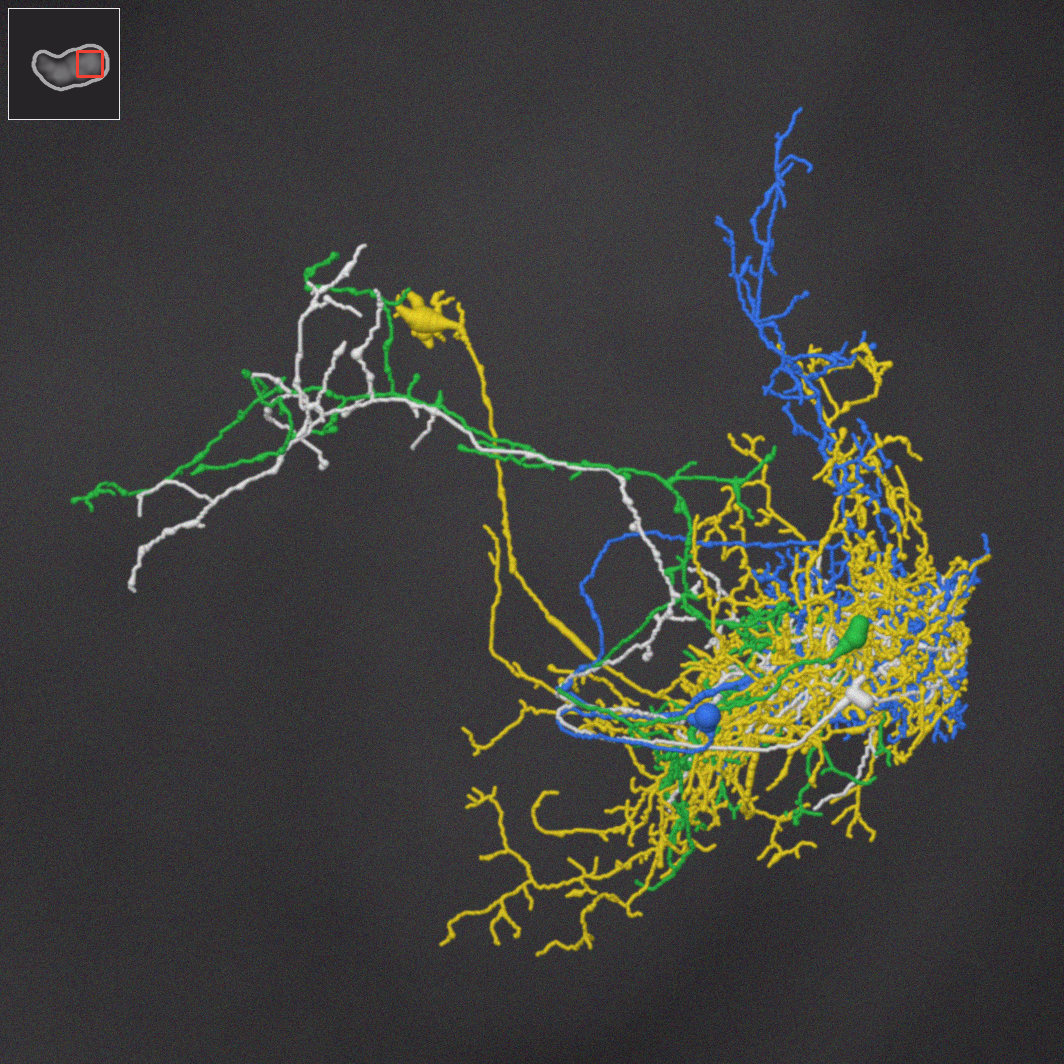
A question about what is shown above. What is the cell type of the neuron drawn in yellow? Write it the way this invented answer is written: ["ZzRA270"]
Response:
["AVLP533"]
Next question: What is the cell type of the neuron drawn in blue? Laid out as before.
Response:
["AVLP252"]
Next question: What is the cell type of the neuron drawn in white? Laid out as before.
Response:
["AVLP095"]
